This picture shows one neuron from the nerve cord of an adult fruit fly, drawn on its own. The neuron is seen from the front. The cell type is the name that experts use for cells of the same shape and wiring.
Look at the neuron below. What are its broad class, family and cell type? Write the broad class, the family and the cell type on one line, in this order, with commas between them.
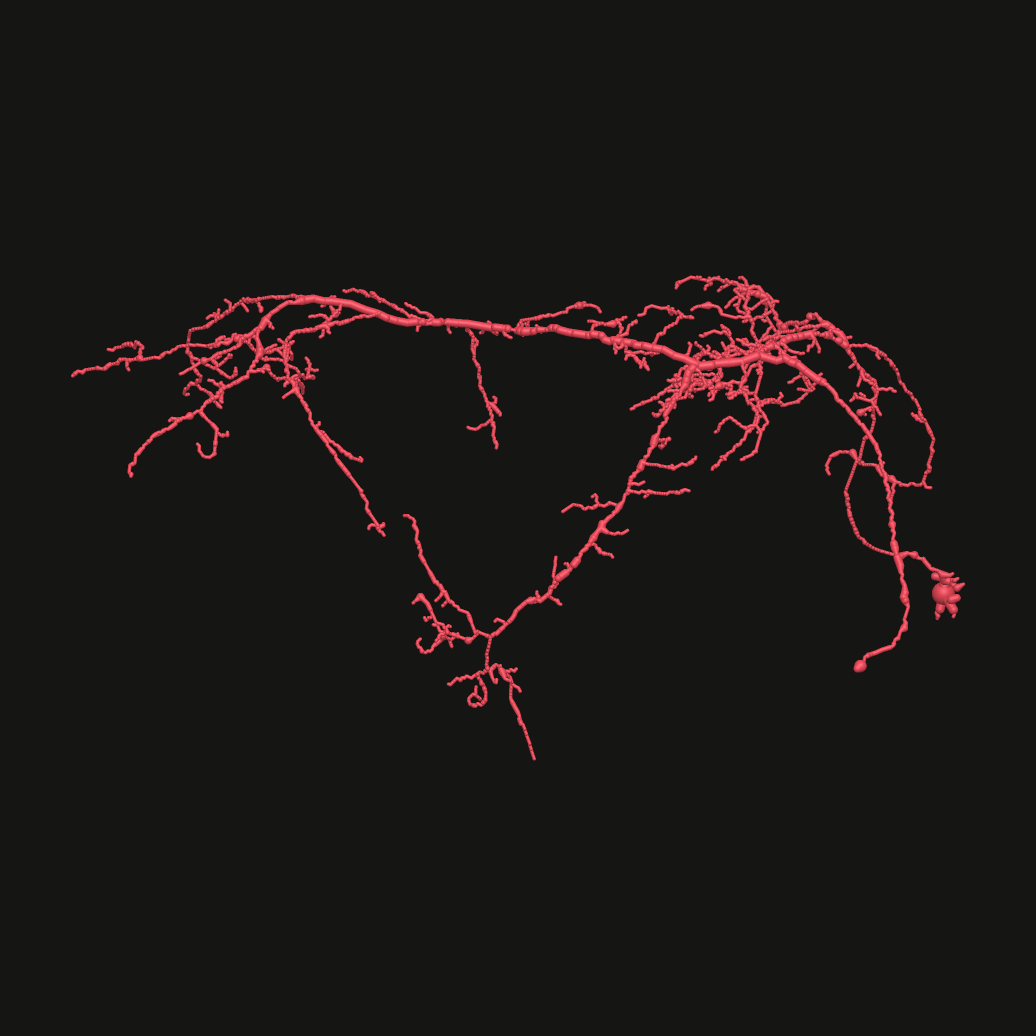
efferent neuron of the nerve cord, hemilineage 21X, EN21X001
